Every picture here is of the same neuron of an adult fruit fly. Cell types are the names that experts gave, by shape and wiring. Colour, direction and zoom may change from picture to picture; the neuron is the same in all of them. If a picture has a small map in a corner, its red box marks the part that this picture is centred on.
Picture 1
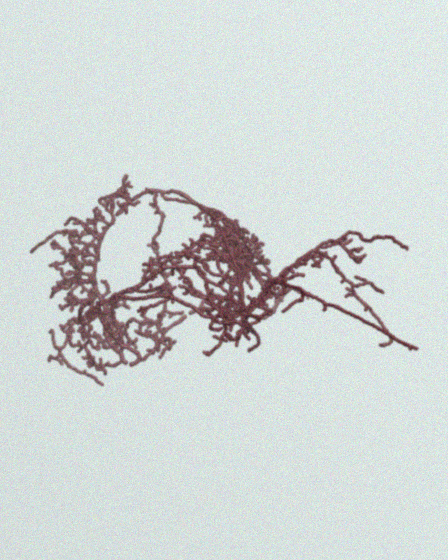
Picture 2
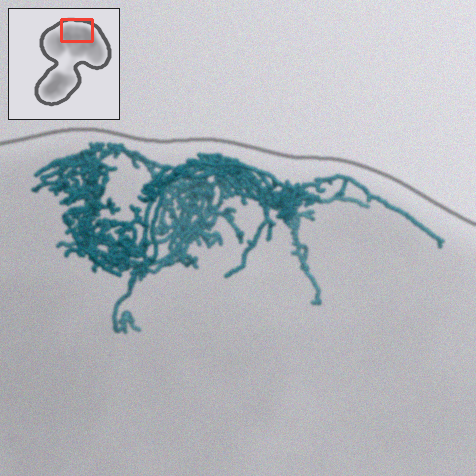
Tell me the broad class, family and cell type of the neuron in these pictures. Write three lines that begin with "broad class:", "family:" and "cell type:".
broad class: central-brain intrinsic neuron
family: hemilineage DM4_dorsal
cell type: pC1x_b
